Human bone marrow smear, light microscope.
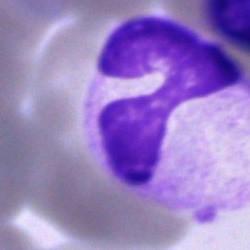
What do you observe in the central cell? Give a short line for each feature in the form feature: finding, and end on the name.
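Outline: roughly round
Nucleus: thick curved band, bent into a hook
Chromatin: dark purple, condensed, a few lighter patches
Edge: small rounded bleb protruding from lower border
Name: band neutrophil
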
